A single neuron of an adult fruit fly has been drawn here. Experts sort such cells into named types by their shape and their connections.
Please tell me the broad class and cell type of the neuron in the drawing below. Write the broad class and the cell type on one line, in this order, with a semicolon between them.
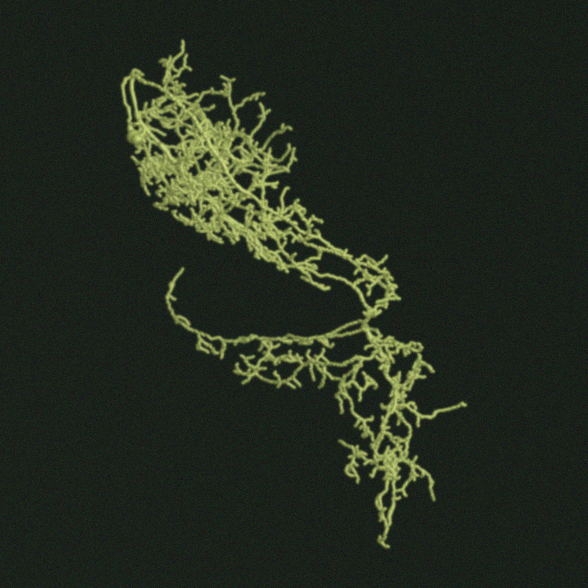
central-brain intrinsic neuron; CRE012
